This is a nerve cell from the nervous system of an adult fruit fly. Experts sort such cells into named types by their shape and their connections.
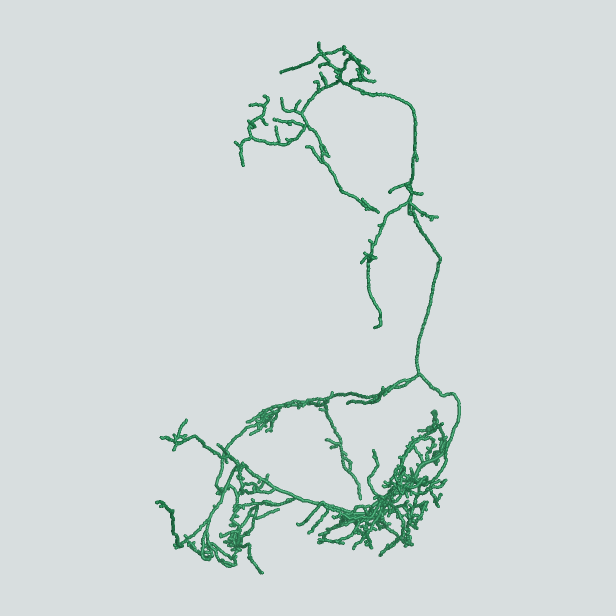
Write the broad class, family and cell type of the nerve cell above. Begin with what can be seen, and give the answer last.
Dozens of branch ends can be seen. As drawn here it is taller than it is wide. It is a central-brain intrinsic neuron. Its family is hemilineage VLPd1. The cell type is AVLP034.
